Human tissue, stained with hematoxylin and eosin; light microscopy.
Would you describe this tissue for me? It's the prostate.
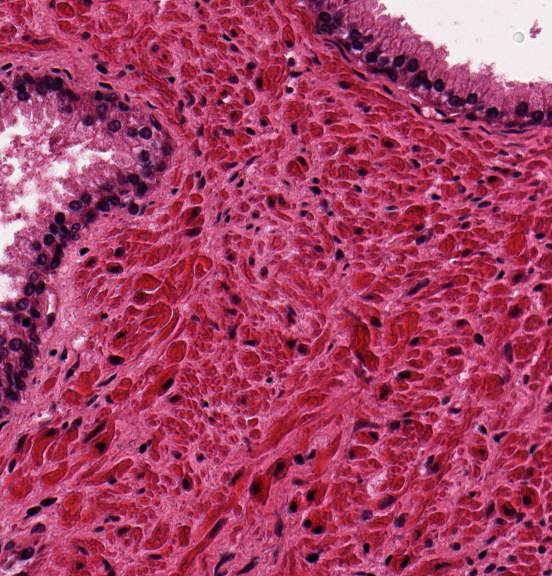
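Lumens: two, epithelium-lined, at top right and left edge. Contents: pale, wispy, flocculent material in the left lumen; the top right one is empty. Wall: a broad muscular wall between them fills most of the field, its smooth muscle bundles running in many directions, so cells are cut in cross-section and lengthwise. Cytoplasm: abundant, deep red, eosinophilic.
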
